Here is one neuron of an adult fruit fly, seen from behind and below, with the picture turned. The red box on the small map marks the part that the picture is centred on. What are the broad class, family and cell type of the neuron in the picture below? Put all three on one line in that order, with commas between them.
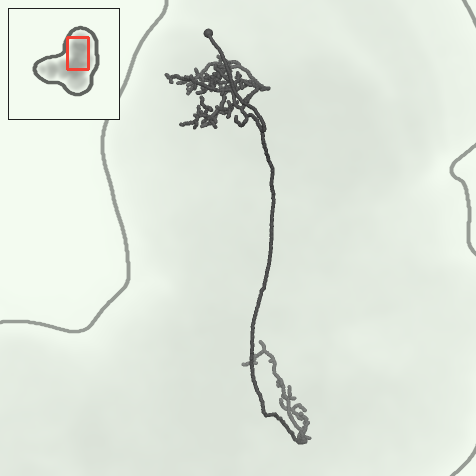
central-brain intrinsic neuron, hemilineage VPNp1_medial, LHPV3a2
